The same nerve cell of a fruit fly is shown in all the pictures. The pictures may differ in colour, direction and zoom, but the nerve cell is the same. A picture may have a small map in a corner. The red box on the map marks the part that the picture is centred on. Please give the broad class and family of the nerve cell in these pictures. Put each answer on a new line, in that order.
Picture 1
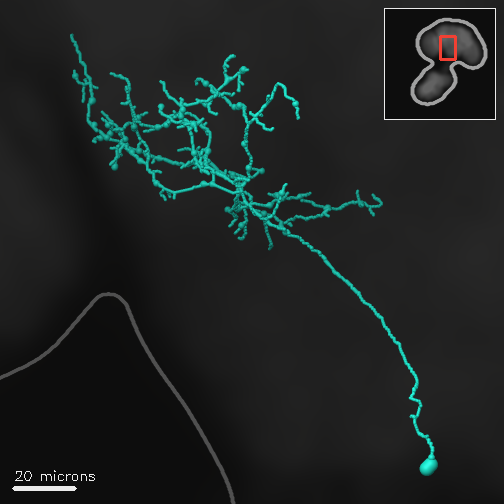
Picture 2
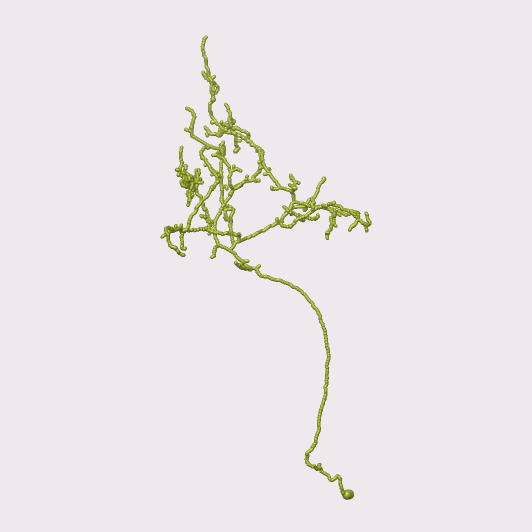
central-brain intrinsic neuron
hemilineage MX3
